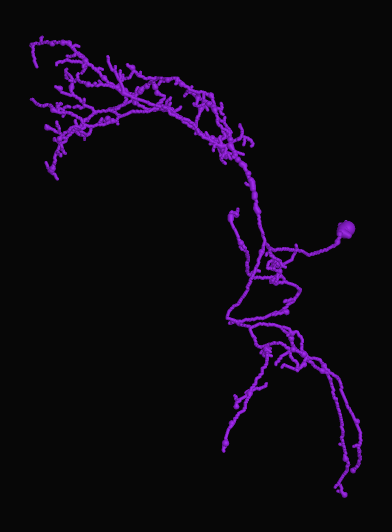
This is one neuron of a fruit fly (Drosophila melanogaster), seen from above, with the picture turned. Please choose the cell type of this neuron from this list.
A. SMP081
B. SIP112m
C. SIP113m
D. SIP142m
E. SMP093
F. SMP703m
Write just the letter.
C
